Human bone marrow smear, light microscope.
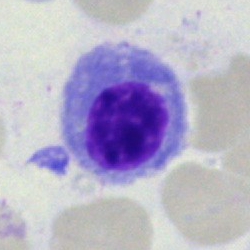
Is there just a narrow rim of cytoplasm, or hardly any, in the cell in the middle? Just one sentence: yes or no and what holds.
No, the cytoplasm of this cell is abundant.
